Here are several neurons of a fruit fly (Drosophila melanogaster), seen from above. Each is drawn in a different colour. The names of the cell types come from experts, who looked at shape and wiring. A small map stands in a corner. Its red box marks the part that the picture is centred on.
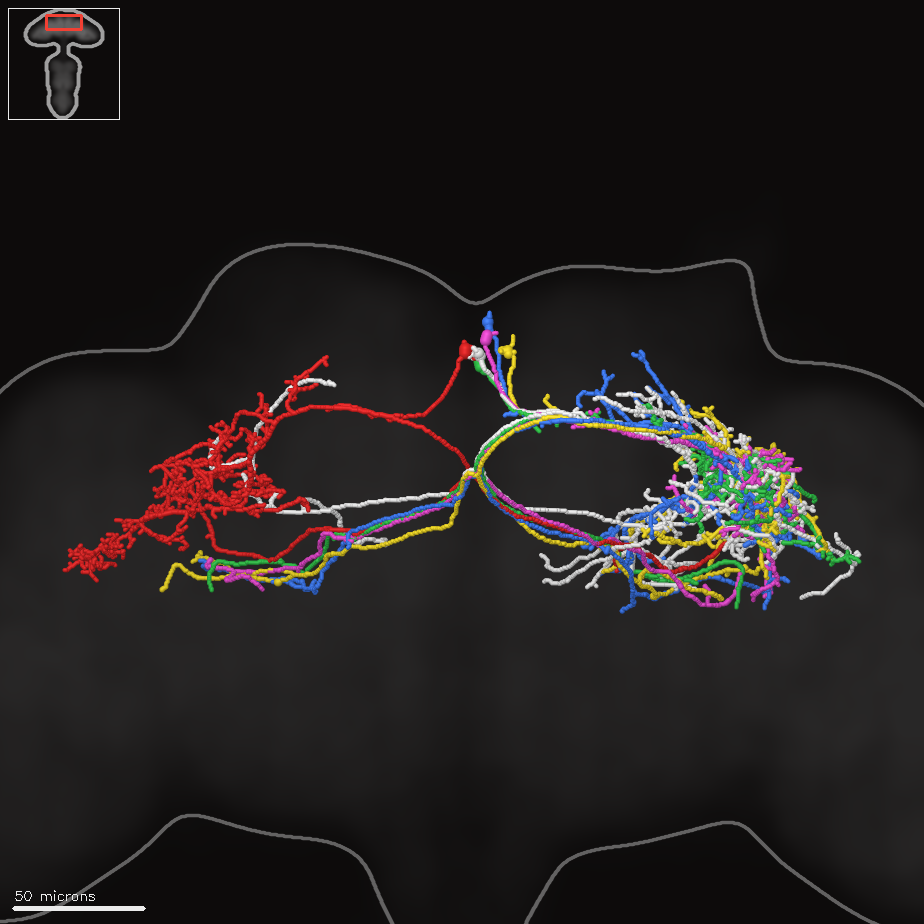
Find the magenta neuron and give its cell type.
SIP146m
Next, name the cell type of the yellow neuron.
SIP145m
